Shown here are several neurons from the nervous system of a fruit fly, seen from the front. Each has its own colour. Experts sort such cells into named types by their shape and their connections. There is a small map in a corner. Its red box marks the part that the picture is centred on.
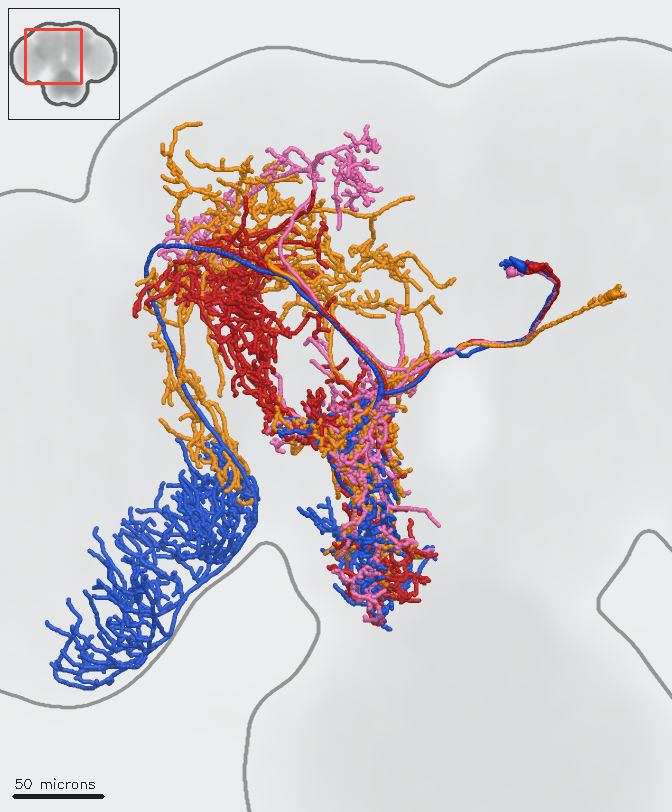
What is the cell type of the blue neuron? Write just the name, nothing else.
OLVC2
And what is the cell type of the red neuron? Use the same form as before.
mALD3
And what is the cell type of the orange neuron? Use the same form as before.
LoVC20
